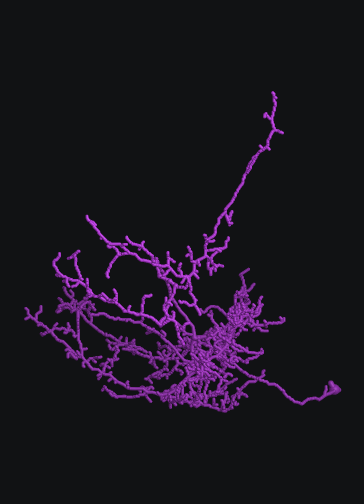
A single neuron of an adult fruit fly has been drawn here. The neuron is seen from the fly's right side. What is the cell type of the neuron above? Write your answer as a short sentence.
The cell type is GNG149.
